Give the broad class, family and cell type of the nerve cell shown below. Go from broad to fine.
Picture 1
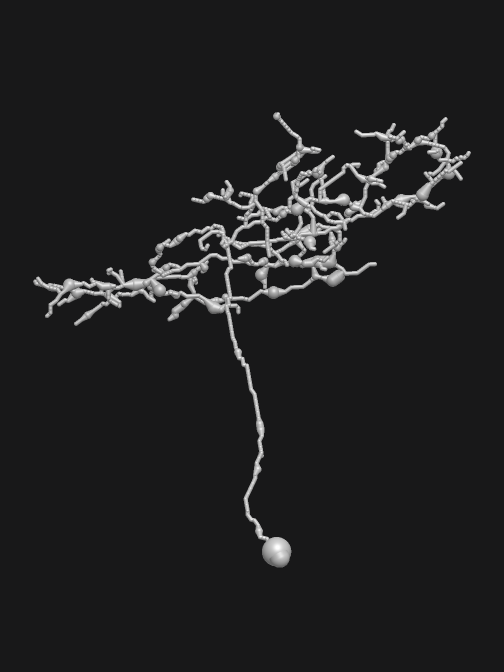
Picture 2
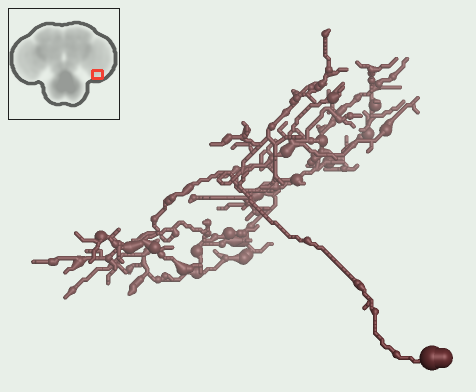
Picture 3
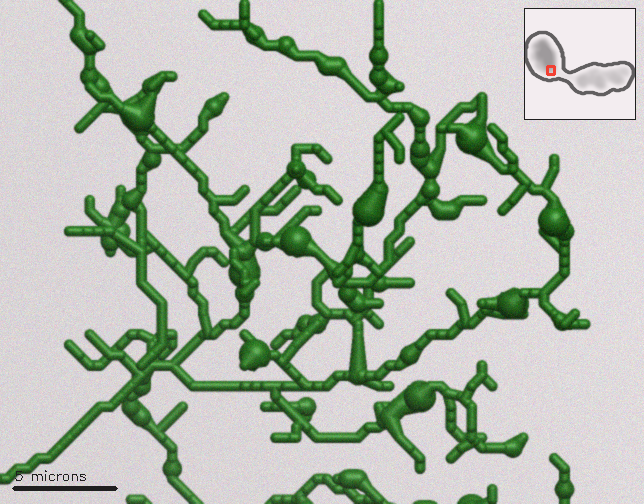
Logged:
optic-lobe intrinsic neuron; Cm; Cm5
